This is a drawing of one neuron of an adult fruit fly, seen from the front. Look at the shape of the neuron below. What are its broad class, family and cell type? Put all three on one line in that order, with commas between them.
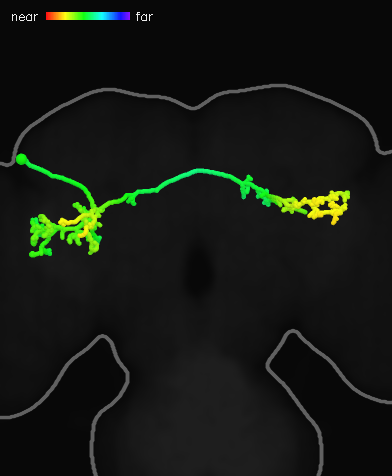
central-brain intrinsic neuron, hemilineage LHl2_ventral, CB3635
